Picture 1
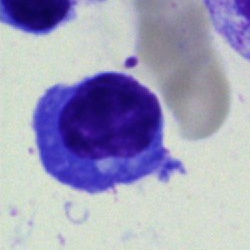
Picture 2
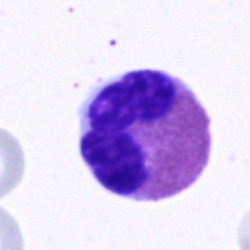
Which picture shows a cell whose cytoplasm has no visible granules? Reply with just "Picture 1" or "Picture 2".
Picture 1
